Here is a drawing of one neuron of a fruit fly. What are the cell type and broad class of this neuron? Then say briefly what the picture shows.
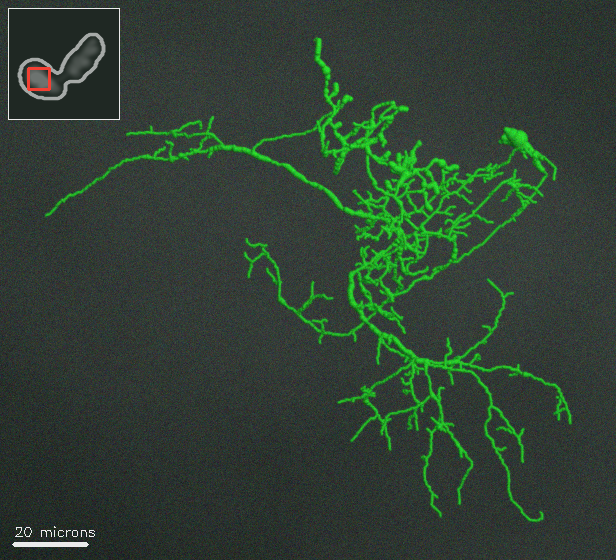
It is of cell type IB060. It is a central-brain intrinsic neuron. Its cell body lies at the upper right of the picture. By the scale bar it is about 150 microns wide in this view. More than a hundred branch ends can be seen.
